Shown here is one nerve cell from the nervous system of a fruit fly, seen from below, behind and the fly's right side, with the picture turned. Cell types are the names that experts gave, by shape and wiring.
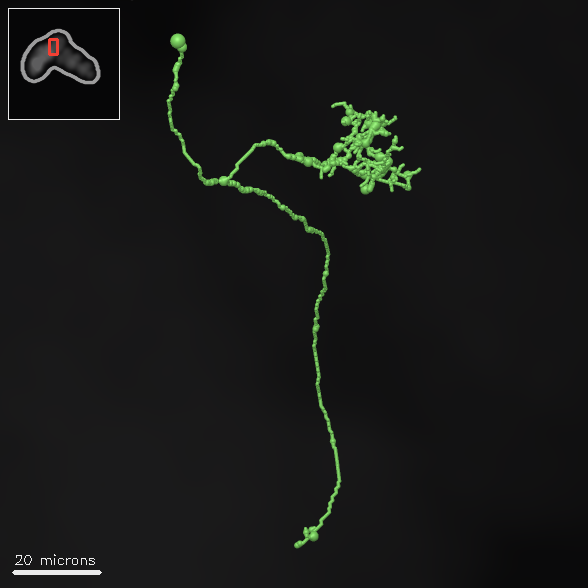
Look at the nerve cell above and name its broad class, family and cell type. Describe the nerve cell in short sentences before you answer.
By the scale bar it is about 120 microns tall in this view. Dozens of branch ends can be seen. Its broad class is visual projection neuron. The family is LoVP. It is of cell type LoVP13.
